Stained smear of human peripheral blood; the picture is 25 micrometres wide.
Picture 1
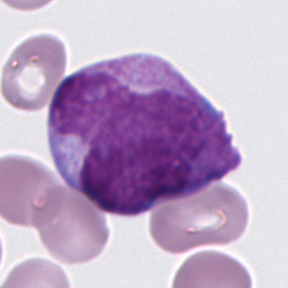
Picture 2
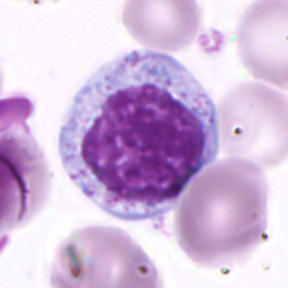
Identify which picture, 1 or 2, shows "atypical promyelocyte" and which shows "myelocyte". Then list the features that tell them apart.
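The atypical promyelocyte is in picture 1, and the myelocyte is in picture 2. Outline: the atypical promyelocyte is angular, with several fairly straight edges and small irregular knobby projections on its right edge, whereas the myelocyte is round and smooth. Nucleus: in the atypical promyelocyte it is a single mass, not divided into separate lobes, and it fills about 80% of the cell's area. In the myelocyte the nucleus is round in outline, about 11 micrometres across, and fills about 50% of the cell's area, with no nucleoli to be seen. Size: the myelocyte measures about 14 micrometres across. Cytoplasm: the myelocyte's is pale greyish blue, with fine reddish-purple granules scattered through all of it. Neither cell shows vacuoles in its cytoplasm. Surroundings: red cells lie against the lower edge of the atypical promyelocyte.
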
